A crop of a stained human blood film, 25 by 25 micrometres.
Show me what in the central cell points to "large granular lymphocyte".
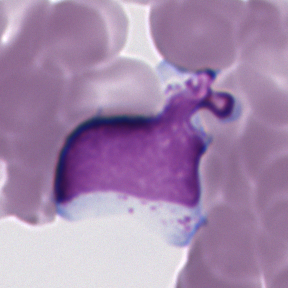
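Going with the name: most of the cytoplasm lies as a band below the nucleus, so the nucleus sits toward the top of the cell rather than in its middle.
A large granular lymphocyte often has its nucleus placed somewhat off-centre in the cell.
Also going with it: a few small reddish-purple granules lie scattered in the lower cytoplasm.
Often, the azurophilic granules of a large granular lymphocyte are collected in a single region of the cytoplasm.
Not going with it: the chromatin is finely and evenly textured, with no coarse clumps.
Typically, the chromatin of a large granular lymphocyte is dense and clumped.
Also present, a small knob-like projection sticks out at the upper right of the cell.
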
